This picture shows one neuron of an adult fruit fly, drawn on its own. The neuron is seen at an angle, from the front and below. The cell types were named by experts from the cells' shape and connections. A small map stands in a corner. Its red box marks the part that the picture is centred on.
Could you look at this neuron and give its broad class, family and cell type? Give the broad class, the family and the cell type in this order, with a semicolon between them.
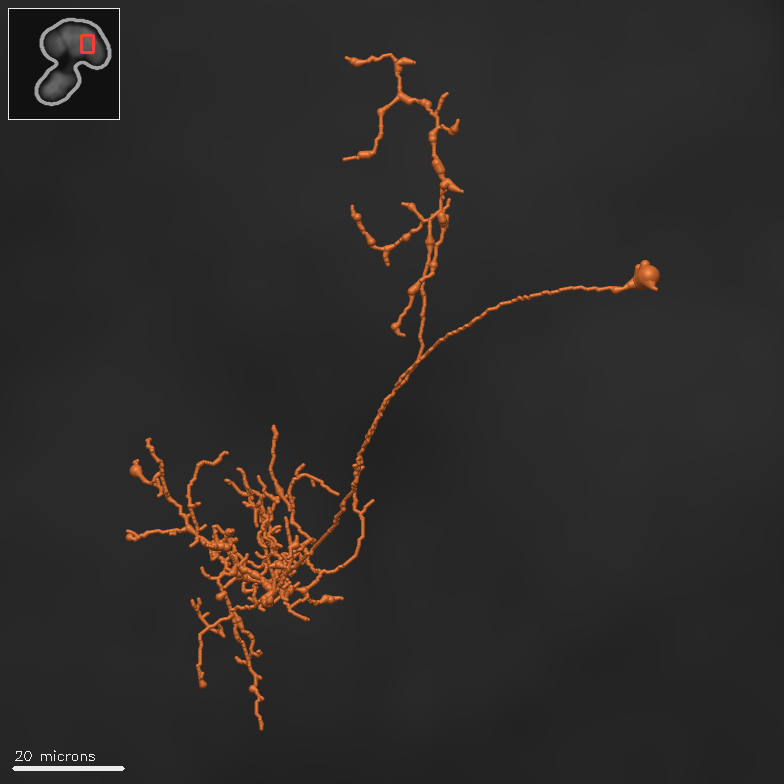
central-brain intrinsic neuron; hemilineage LALa1_posterior; WED009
